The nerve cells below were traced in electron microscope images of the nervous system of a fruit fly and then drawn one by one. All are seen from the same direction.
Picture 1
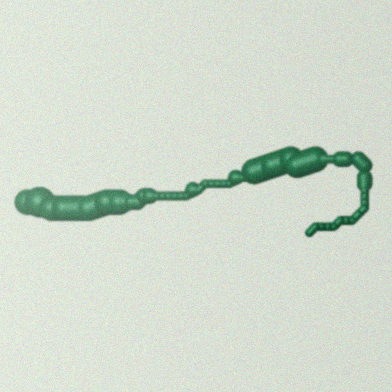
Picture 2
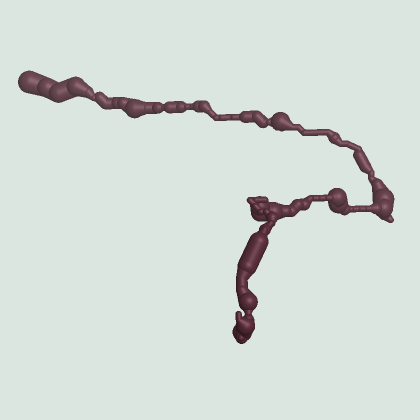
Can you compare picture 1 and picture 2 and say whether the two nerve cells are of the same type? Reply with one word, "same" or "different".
different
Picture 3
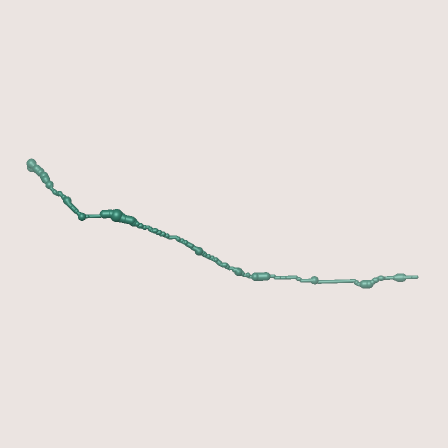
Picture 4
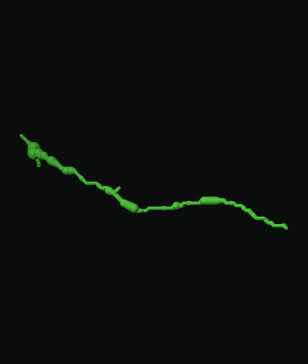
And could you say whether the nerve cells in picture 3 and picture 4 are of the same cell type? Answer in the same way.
different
